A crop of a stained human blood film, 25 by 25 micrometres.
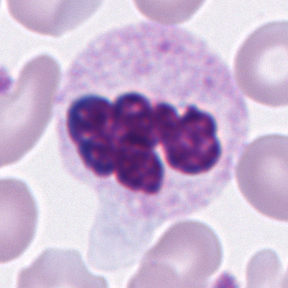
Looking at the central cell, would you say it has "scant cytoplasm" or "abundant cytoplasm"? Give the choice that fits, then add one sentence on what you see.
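Abundant cytoplasm. The cytoplasm is abundant and pale pinkish-lilac.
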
